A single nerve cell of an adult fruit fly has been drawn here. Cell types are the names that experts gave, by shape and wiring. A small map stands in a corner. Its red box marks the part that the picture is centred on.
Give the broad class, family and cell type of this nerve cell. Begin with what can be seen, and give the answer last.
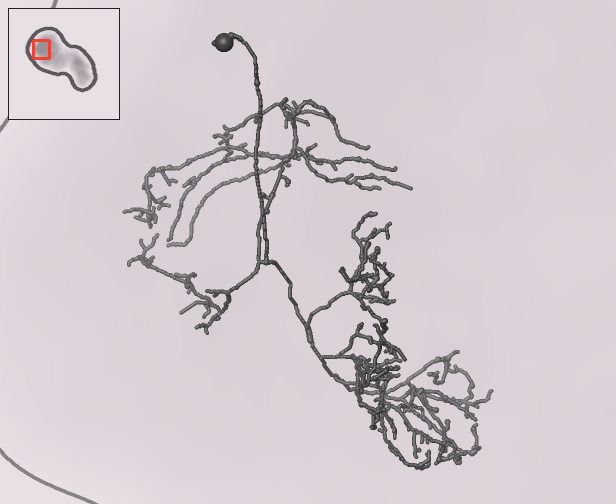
Dozens of branch ends can be seen. In this view it is about as wide as it is tall. This is a central-brain intrinsic neuron. Its family is hemilineage AOTUv4_ventral. Its cell type is FB4P_a.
